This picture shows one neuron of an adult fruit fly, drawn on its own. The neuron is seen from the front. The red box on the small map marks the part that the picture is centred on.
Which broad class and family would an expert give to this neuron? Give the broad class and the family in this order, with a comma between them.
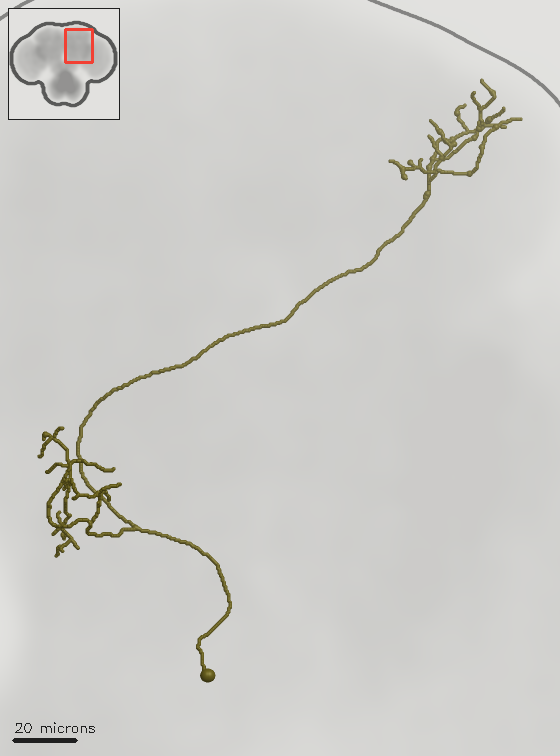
central-brain intrinsic neuron, hemilineage ALv1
